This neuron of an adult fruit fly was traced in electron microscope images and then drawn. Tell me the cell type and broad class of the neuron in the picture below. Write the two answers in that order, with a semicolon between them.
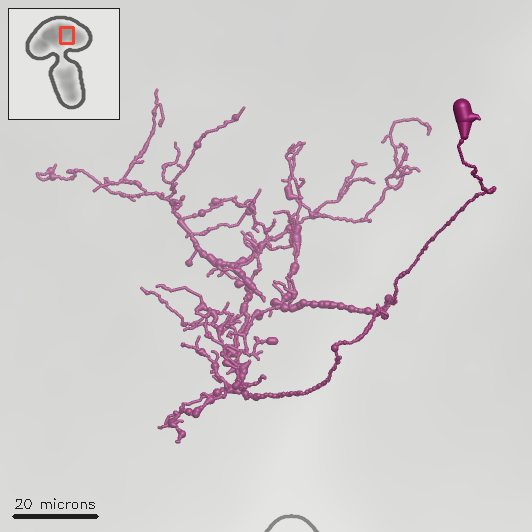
PLP261; central-brain intrinsic neuron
